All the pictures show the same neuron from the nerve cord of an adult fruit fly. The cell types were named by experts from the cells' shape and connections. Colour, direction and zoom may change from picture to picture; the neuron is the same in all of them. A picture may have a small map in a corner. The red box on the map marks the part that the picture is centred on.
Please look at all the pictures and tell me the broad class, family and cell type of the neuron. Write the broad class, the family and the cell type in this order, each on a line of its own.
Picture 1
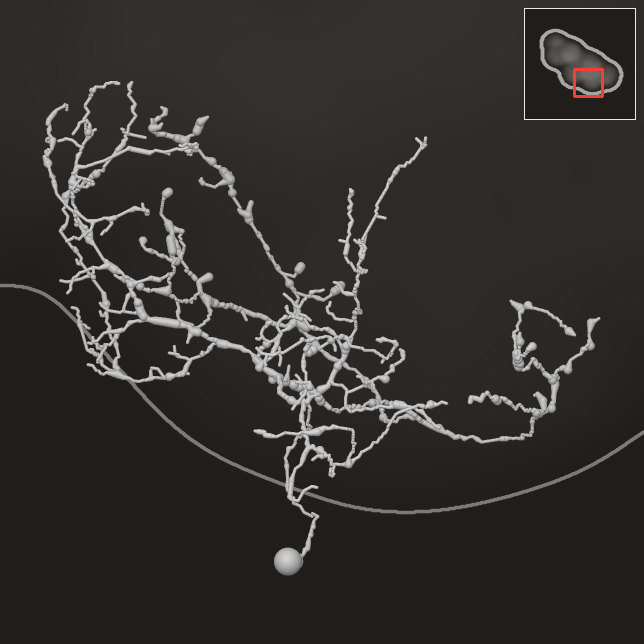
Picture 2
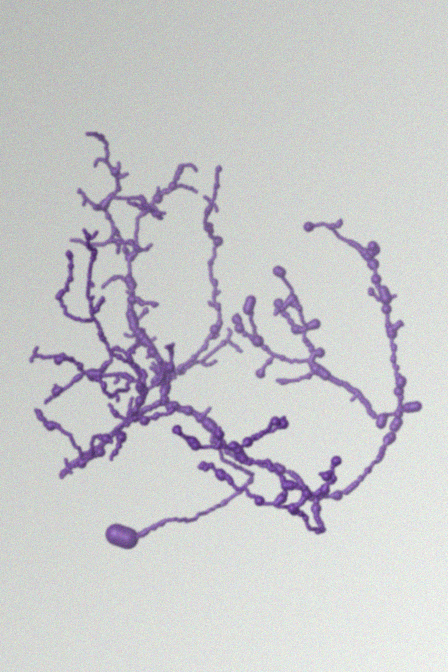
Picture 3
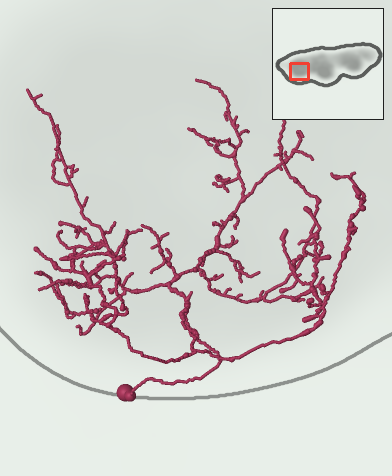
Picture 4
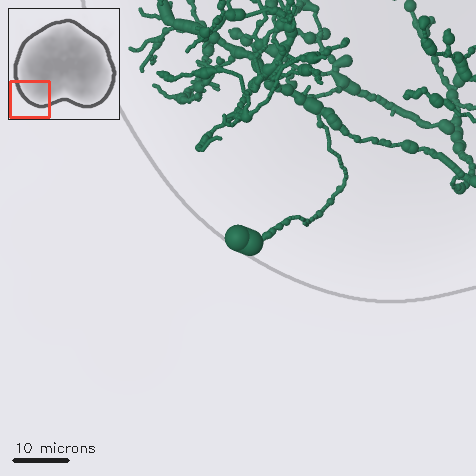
nerve-cord intrinsic neuron
hemilineage 01B
IN01B047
